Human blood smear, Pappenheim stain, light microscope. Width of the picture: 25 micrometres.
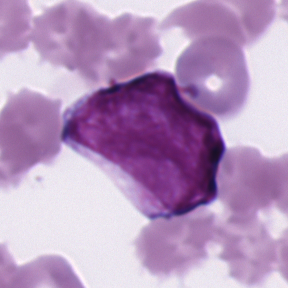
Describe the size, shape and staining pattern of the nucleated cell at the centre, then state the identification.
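The outline is angular and irregular, with several straight edges and corners rather than a smooth round curve. Inside, an irregularly polygonal nucleus follows that angular contour along the upper and right sides and fills about 80% of the cell's area; the cell is about 15 by 12 micrometres. The chromatin is fine and evenly streaked, without coarse dark clumps. A thin pale lilac-grey crescent of cytoplasm lies mainly along the lower-left side. That's a myeloblast.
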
